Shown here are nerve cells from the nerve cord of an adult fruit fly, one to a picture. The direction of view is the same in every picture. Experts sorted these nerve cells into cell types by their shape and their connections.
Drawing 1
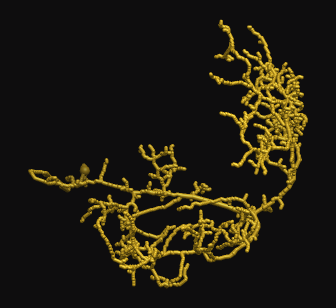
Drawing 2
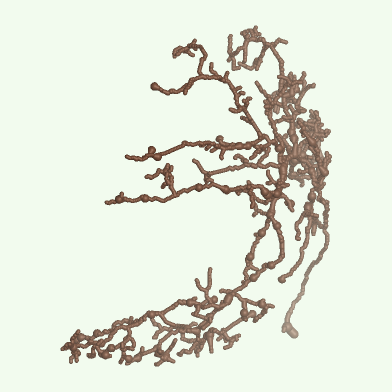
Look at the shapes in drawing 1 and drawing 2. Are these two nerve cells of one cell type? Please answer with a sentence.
They are of different cell types.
